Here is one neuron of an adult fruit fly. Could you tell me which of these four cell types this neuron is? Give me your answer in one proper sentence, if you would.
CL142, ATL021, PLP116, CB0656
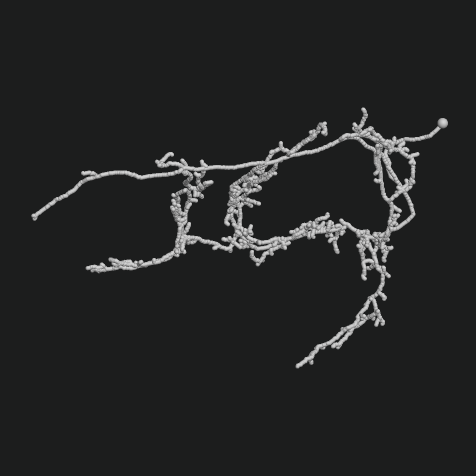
The cell type designation of this neuron is ATL021.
